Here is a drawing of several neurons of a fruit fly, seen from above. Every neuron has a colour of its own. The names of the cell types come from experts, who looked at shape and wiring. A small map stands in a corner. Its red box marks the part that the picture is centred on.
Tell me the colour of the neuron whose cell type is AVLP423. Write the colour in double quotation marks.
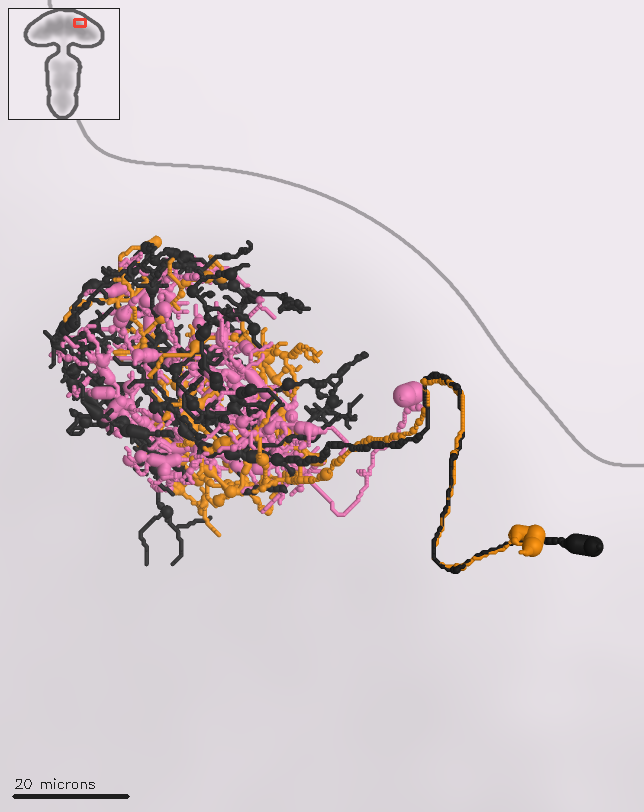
"black"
